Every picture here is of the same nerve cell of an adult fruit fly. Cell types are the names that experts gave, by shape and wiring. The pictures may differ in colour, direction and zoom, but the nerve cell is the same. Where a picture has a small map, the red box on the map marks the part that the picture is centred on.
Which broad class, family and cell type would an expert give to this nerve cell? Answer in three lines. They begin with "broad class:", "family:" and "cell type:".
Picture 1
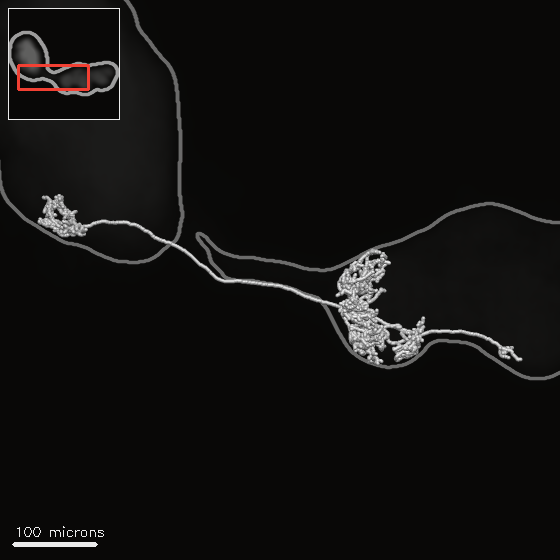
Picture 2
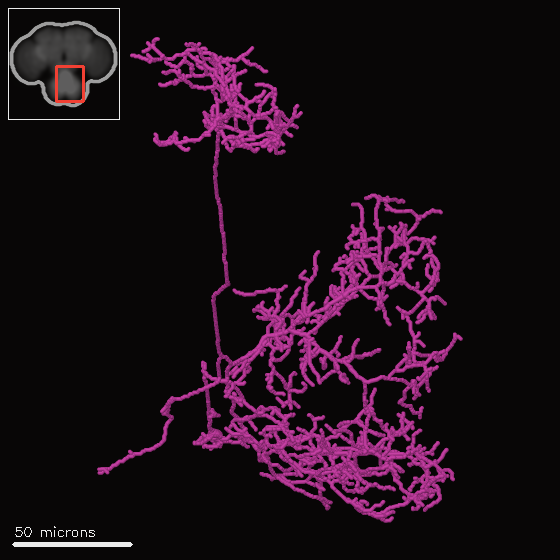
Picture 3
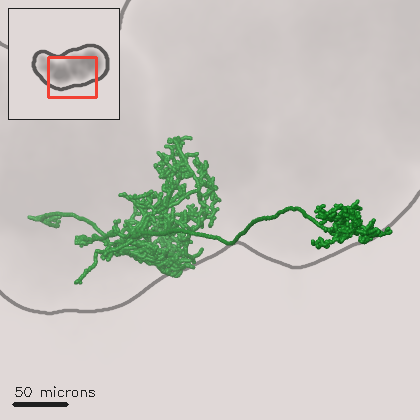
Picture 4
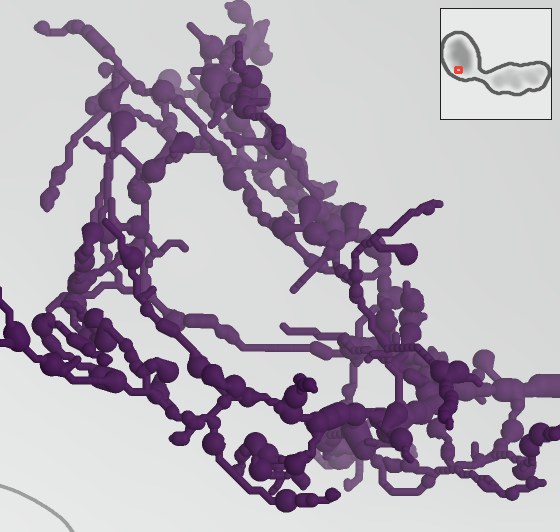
broad class: ascending neuron
family: hemilineage 12B
cell type: AN12B011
